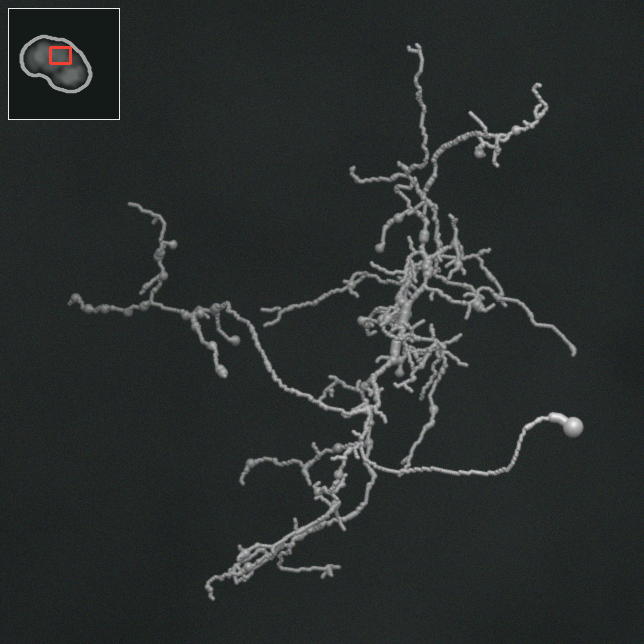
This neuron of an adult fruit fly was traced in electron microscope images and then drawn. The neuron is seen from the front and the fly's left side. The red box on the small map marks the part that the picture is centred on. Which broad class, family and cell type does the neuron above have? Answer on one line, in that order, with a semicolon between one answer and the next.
central-brain intrinsic neuron; hemilineage VLPl2_medial; AVLP188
